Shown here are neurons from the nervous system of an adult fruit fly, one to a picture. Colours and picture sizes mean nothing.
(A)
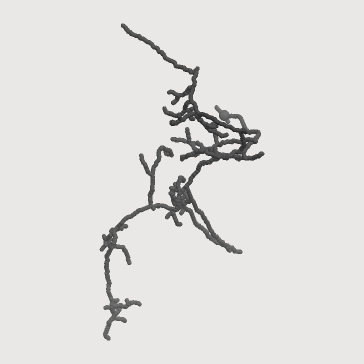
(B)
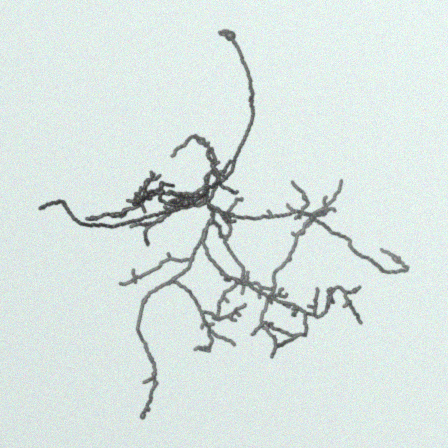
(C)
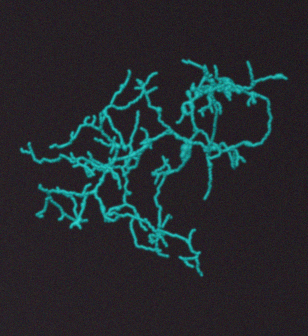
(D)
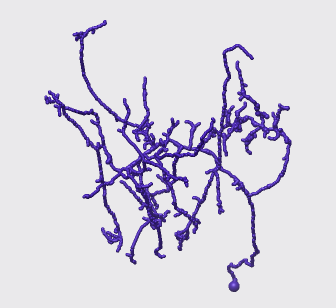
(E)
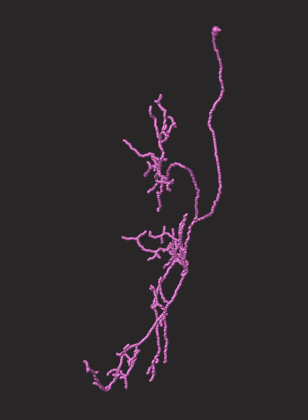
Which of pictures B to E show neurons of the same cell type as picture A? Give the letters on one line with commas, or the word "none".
none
